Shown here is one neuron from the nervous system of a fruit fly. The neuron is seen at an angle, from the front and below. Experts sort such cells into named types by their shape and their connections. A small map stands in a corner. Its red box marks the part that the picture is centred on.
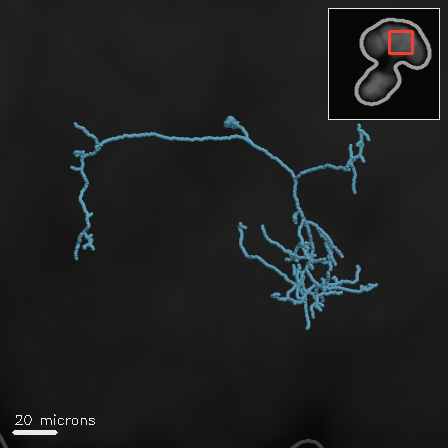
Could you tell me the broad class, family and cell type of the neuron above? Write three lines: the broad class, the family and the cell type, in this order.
central-brain intrinsic neuron
hemilineage VLPp2
WED130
